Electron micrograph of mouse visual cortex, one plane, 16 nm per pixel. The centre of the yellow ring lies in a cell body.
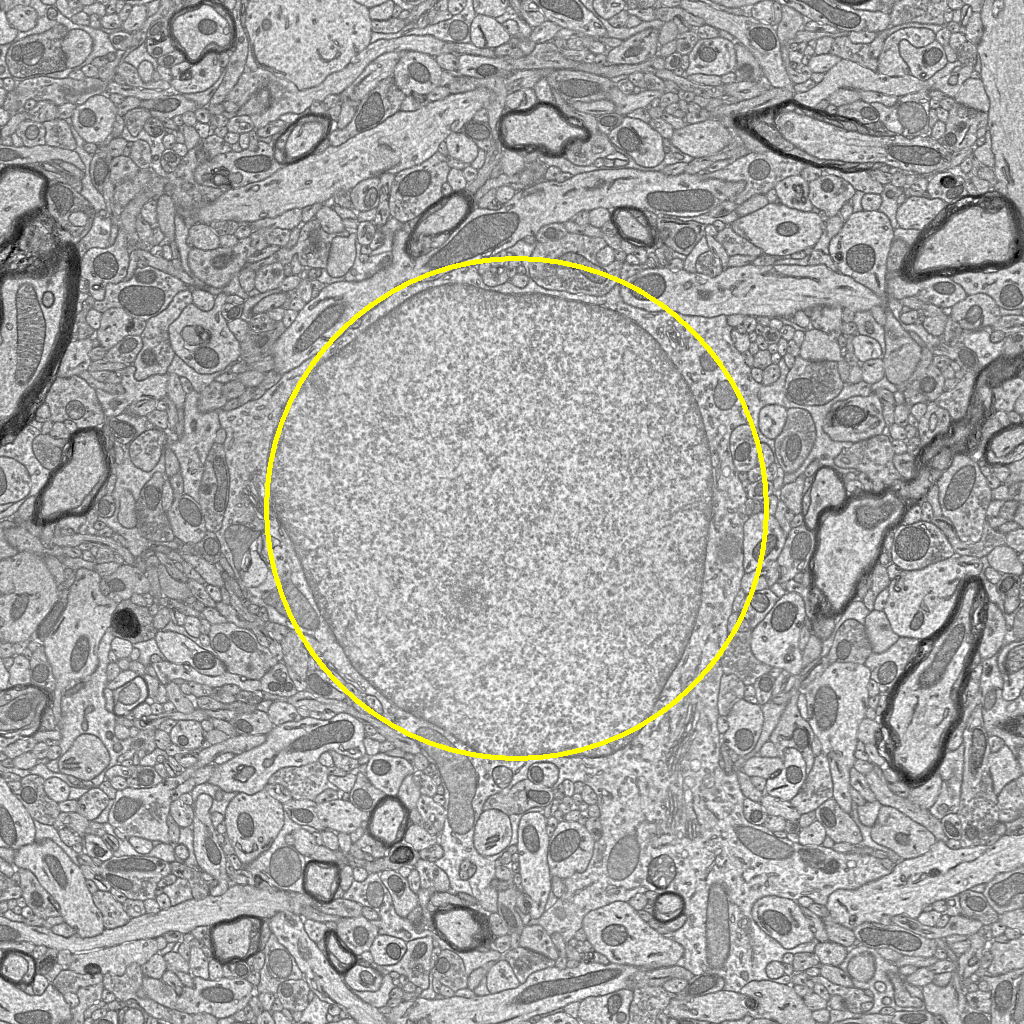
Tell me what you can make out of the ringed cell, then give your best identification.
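Seen whole, the nucleus is large and rounded, with a smooth envelope free of deep folds or indentations. Pale, finely dispersed chromatin fills it, and no thick dark band lines the envelope. Nor does any sharply outlined dark nucleolus stand out. The cell is an astrocyte.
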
